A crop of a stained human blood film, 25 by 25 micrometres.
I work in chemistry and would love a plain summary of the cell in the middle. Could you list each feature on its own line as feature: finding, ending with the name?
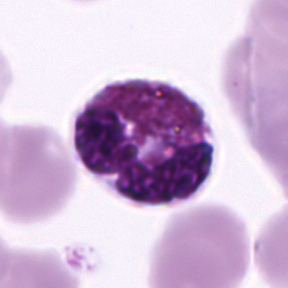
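Outline: round to slightly oval, smooth edge
Nucleus: two large lobes, left and lower right
Centre: pale, weakly stained patch between the lobes
Nucleoli: none visible
Name: eosinophil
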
